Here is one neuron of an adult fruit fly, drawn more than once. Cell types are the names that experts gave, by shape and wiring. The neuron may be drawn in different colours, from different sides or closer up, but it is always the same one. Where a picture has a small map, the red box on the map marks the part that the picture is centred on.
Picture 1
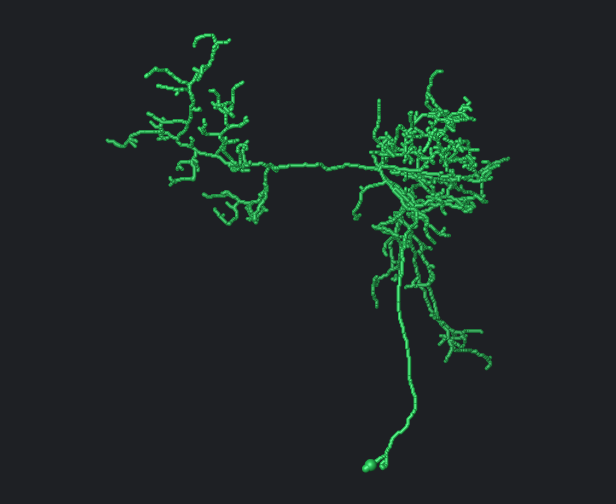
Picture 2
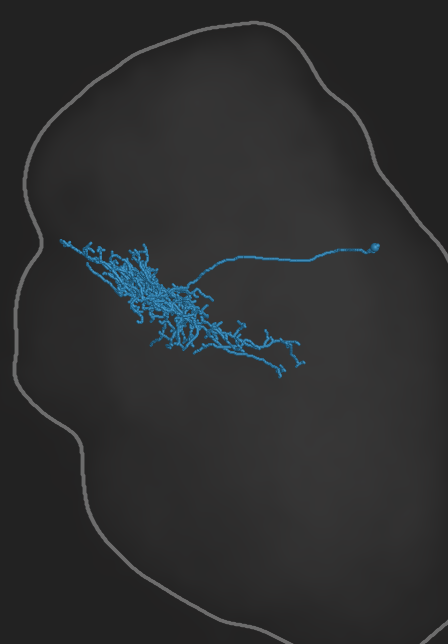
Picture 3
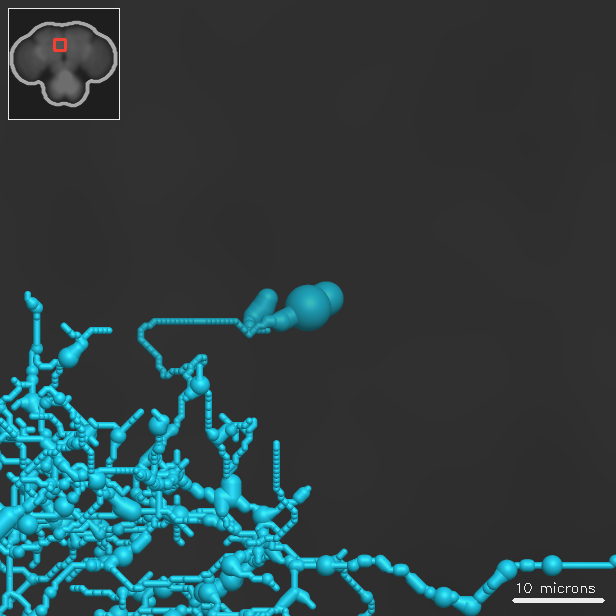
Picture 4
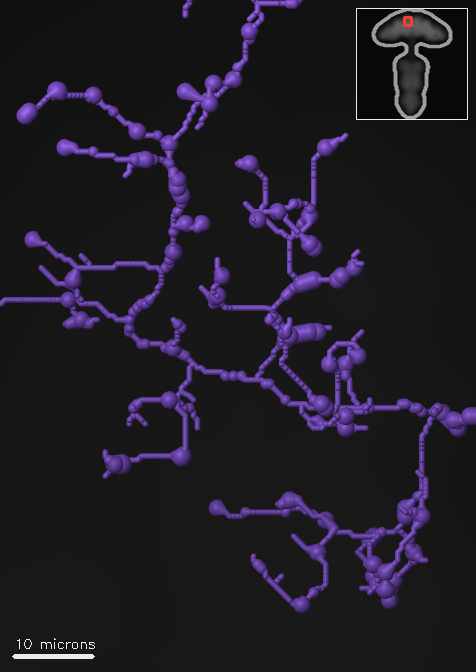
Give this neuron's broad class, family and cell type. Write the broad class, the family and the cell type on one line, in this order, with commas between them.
central-brain intrinsic neuron, hemilineage DM5_central, LAL163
